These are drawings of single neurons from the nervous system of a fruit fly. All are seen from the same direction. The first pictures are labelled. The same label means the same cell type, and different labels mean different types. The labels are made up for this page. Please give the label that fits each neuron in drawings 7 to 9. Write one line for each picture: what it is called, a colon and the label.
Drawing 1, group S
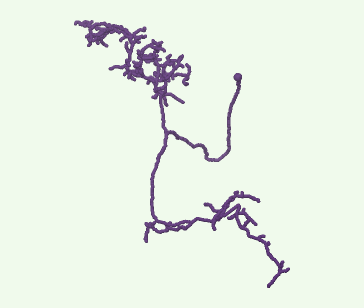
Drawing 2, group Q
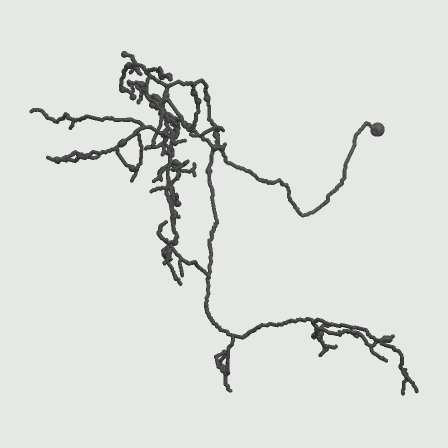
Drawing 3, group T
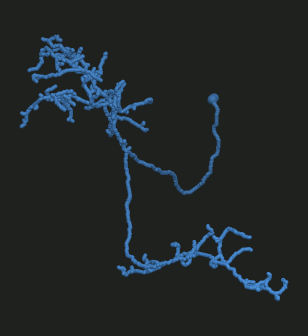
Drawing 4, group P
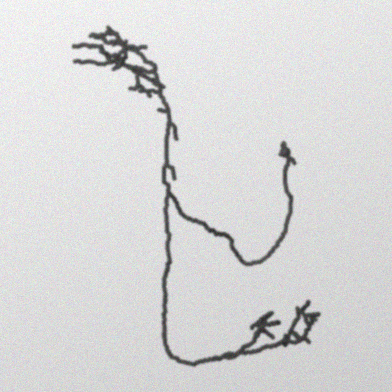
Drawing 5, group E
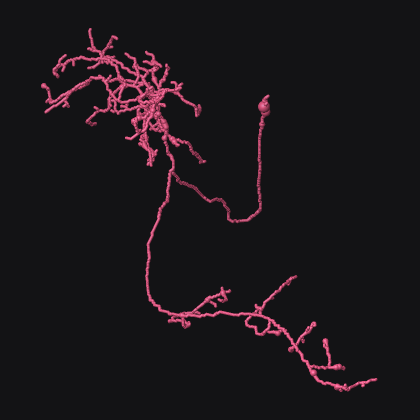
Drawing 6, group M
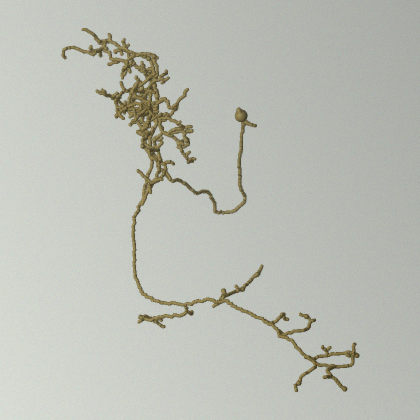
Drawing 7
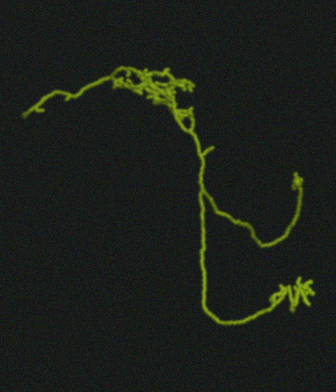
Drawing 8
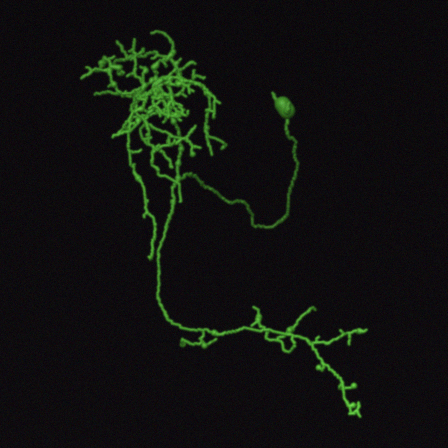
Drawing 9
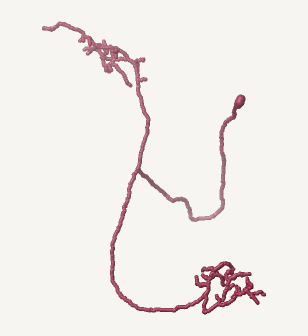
7: group P
8: group E
9: group P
